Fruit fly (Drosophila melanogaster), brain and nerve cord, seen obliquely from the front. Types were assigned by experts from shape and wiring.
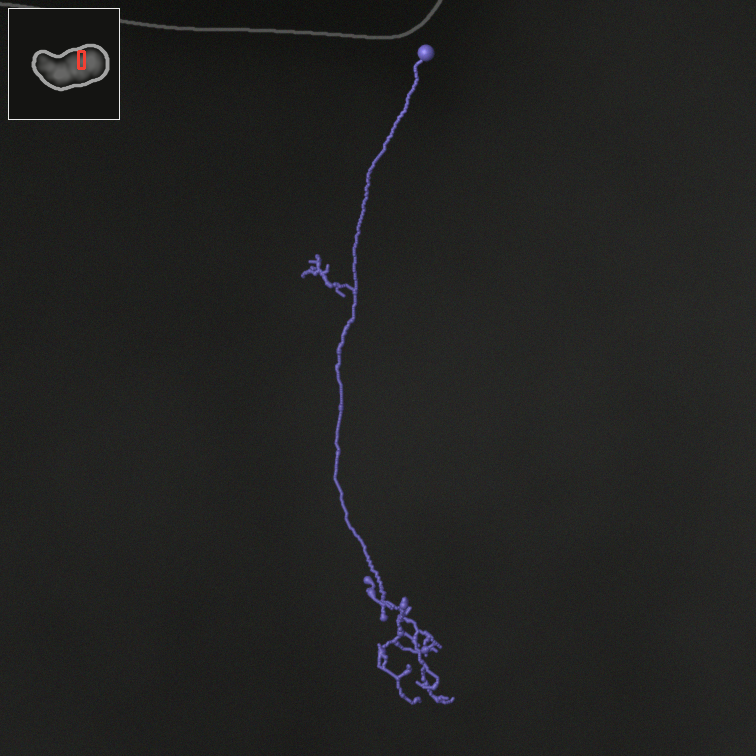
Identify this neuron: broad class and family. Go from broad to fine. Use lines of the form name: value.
broad class: central-brain intrinsic neuron
family: class CX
